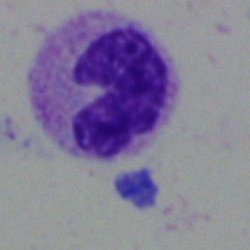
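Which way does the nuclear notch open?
Toward the left; it is a deep notch.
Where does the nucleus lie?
Off-centre, toward the right side of the cell.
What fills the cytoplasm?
Fine pinkish-purple granules.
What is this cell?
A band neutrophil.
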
